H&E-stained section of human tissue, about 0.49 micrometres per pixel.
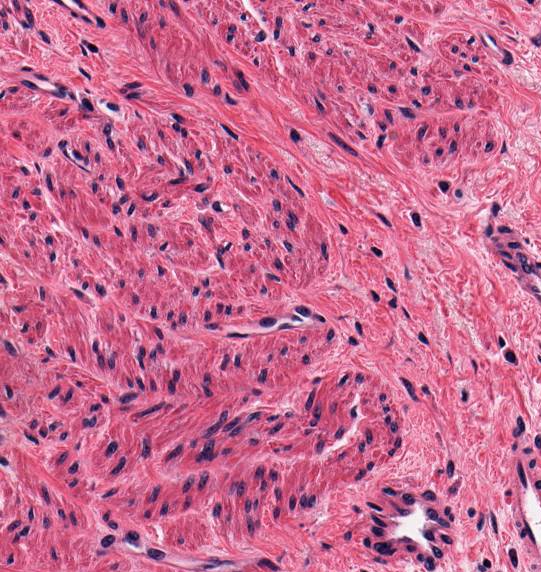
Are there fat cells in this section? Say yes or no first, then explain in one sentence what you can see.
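No. No epithelium, glands or fat cells are present anywhere in the field.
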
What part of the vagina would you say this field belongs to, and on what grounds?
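The tissue here is smooth muscle. Interlacing bundles of spindle cells fill the whole field, running in many different directions.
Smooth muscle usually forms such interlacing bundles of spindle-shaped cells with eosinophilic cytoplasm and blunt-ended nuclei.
Here the nuclei are elongated with blunt, rounded ends and stain dark purple, and the cytoplasm is abundant, pink and finely fibrillar.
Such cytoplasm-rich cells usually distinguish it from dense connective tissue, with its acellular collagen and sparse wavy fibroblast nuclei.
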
